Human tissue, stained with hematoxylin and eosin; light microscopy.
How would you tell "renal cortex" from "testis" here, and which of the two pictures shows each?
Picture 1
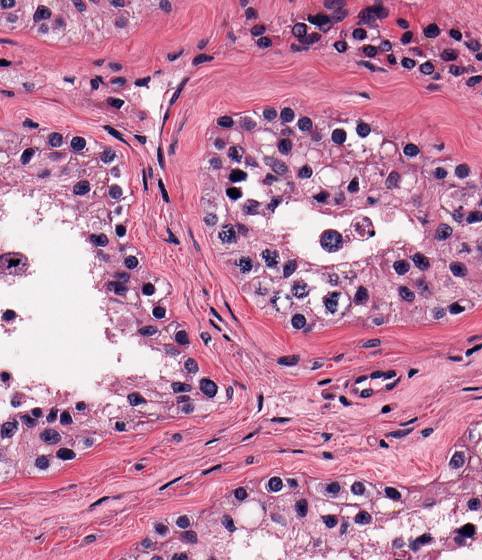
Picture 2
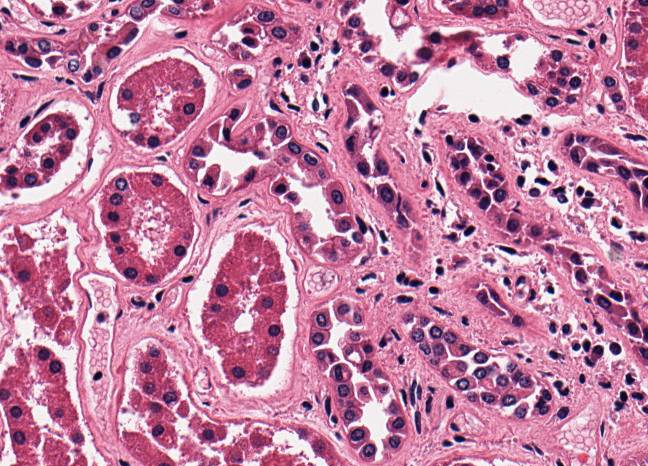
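The testis is picture 1, and the renal cortex is picture 2. In the testis, rounded tubular profiles sit apart in broad bands of connective tissue, with flattened, elongated dark nuclei lying along the collagen fibres. The renal cortex is much more crowded: its tubules are packed close, cut in cross and oblique section, with only strands of stroma between them. The testis tubules have a lining several cells deep, with round nuclei and pale cytoplasm full of small clear vacuoles. In the left half of the renal cortex, each tubule instead has a single layer of tall cuboidal cells with deeply eosinophilic, granular cytoplasm and one round dark nucleus toward the base of each cell. Those left-side lumens are narrow and irregular, with a ragged, fluffy edge.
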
